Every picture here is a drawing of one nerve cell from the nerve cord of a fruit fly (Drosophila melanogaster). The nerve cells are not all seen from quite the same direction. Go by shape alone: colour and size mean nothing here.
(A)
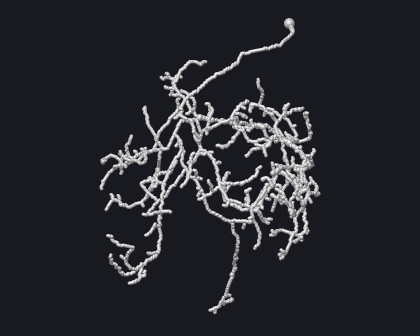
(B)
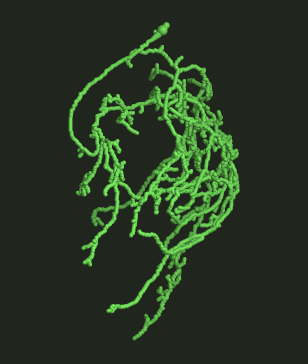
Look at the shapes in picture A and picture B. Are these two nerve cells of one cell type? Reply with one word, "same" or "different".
same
